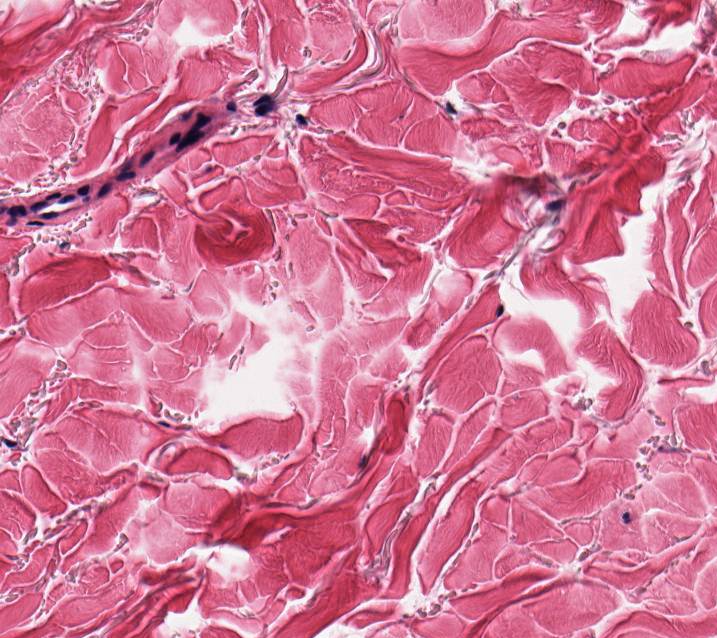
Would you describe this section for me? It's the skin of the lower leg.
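Nuclei very sparse across field; most fibre profiles lack them. Upper left: small vessel running diagonally, wall lined by a row of elongated dark nuclei. Irregular empty white spaces, centre and right, where tissue has pulled apart. No epithelium, glands or fat cells present.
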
